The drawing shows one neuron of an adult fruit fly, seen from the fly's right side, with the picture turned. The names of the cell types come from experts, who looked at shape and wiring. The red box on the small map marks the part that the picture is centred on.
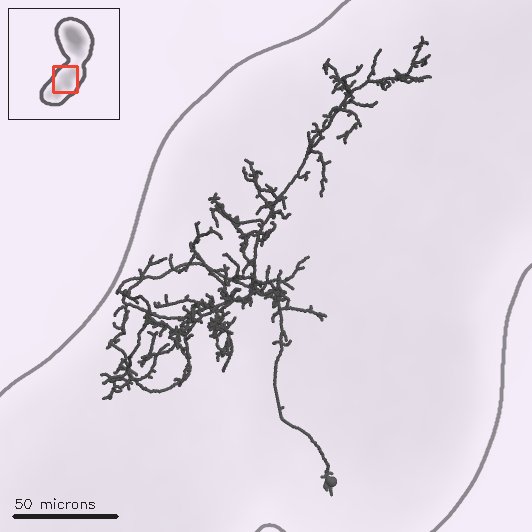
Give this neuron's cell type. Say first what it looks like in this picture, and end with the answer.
Its cell body lies at the bottom of the picture. By the scale bar it is about 200 microns tall in this view. The picture shows dozens of branch ends. Its broad class is nerve-cord intrinsic neuron. It is of cell type IN12A034.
